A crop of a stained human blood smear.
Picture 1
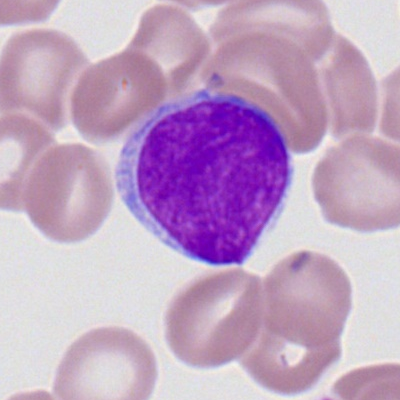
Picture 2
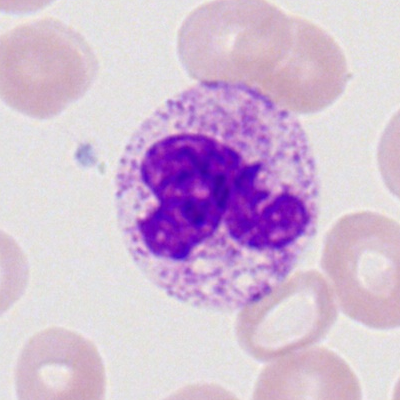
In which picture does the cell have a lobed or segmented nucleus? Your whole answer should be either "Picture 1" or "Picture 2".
Picture 2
